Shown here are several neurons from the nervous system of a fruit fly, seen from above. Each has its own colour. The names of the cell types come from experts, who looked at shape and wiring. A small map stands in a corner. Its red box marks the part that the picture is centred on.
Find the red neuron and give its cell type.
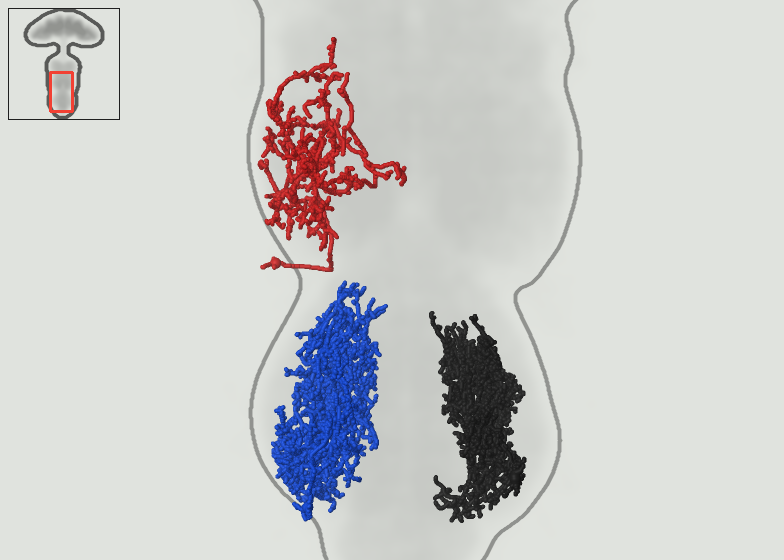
IN20A.22A009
